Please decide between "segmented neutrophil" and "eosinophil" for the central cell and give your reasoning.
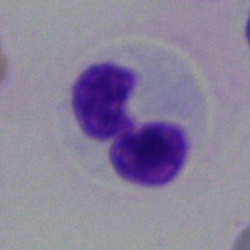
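This is a segmented neutrophil. Its abundant cytoplasm is pale greyish lilac rather than bright orange-red.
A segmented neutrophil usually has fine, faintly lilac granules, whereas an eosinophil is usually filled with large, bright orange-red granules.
The nucleus has two lobes joined by a narrow strand, one lying upper left and the other lower right. Its chromatin is dark purple and coarsely clumped.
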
